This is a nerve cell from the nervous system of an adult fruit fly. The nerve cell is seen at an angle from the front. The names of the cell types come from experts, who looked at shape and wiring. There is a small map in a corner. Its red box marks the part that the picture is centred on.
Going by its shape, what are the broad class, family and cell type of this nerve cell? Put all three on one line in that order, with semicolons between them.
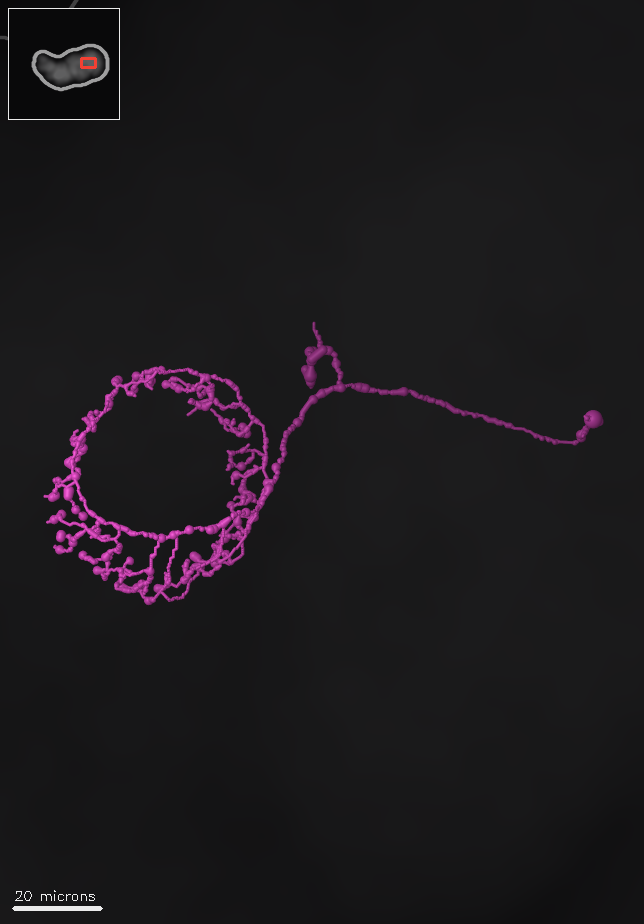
central-brain intrinsic neuron; hemilineage EBa1; ER2_c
